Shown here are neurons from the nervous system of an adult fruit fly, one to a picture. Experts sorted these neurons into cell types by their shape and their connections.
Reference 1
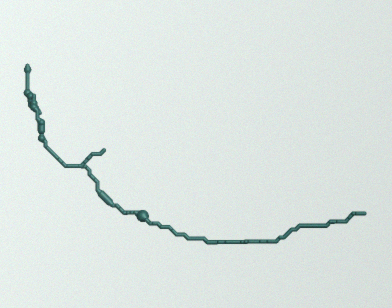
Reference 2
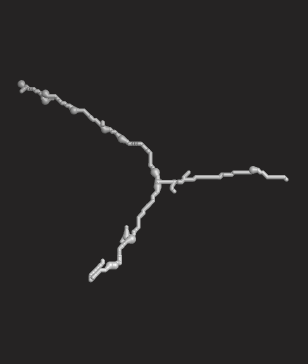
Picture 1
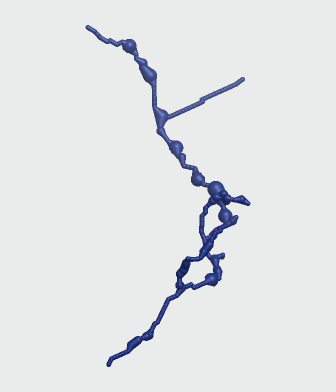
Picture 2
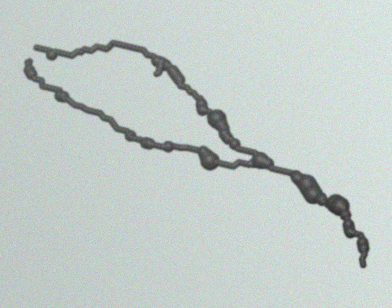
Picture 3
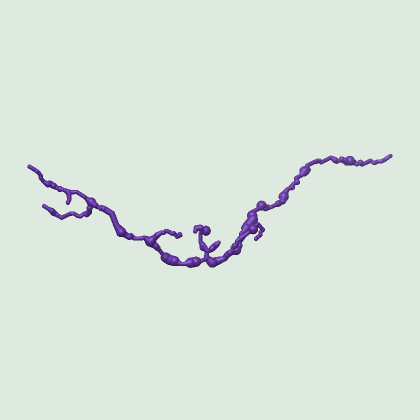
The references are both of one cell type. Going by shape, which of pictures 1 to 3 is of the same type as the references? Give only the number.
2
